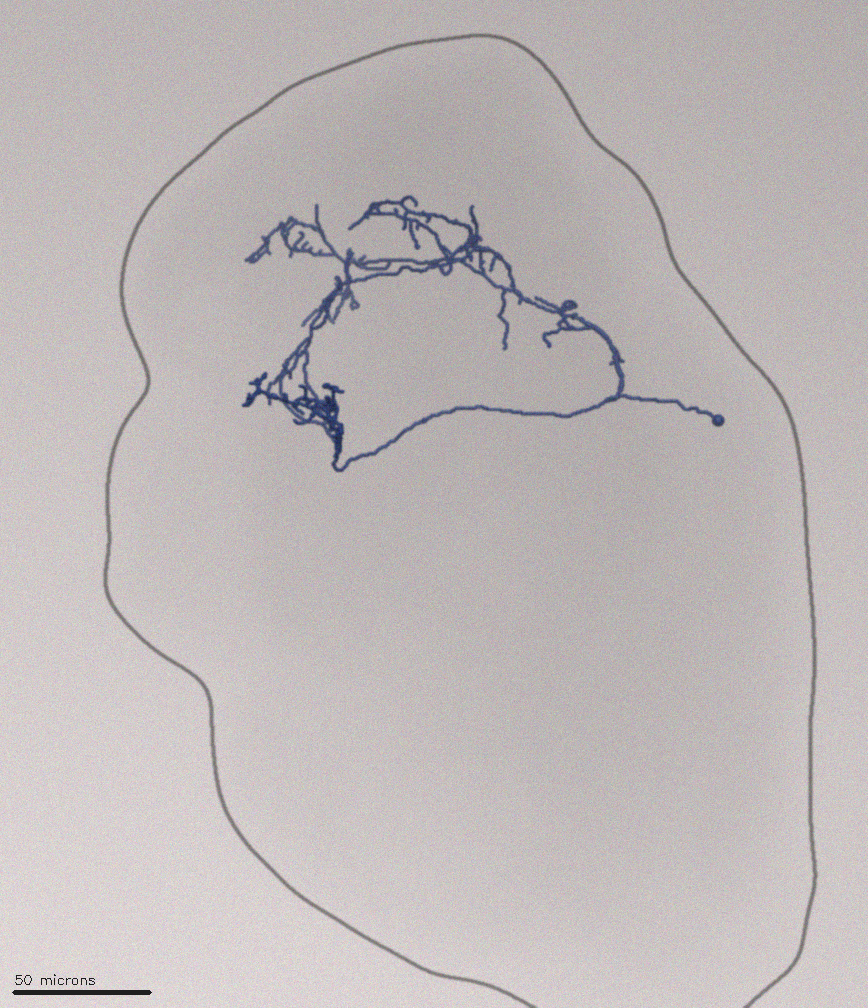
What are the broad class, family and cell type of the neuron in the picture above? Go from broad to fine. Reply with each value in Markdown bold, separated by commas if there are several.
**central-brain intrinsic neuron**, **hemilineage DM5_central**, **CL328**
